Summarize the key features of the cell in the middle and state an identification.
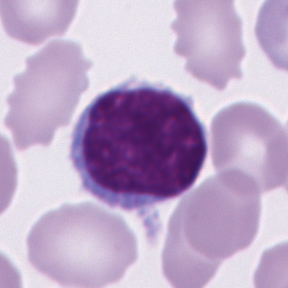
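There's only a narrow rim of pale blue cytoplasm around the nucleus. The border is ragged, with fine hair-like projections that show best along the lower left edge. A small fringed tag of cytoplasm trails off the bottom, and no nucleolus can be made out in the nucleus. So it's a typical lymphocyte.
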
